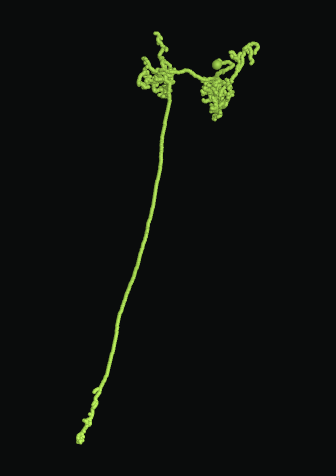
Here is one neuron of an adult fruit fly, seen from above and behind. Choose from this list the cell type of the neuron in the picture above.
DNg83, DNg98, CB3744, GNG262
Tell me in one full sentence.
As a matter of cell type, the neuron is DNg83.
